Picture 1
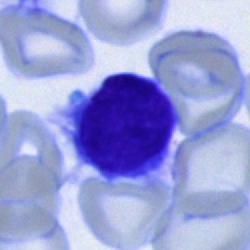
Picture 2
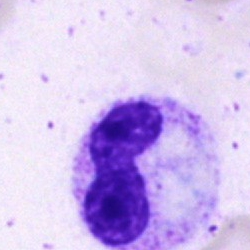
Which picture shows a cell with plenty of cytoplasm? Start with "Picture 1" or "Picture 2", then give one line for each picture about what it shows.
Picture 2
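What picture 1 shows: Cytoplasm is scant, at most a thin rim around the nucleus.
What picture 2 shows: The cytoplasm forms a broad pale lilac area to the right of the nucleus.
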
